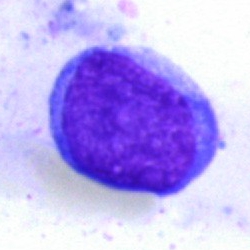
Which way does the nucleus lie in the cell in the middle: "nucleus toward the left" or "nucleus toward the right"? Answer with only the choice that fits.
Nucleus toward the left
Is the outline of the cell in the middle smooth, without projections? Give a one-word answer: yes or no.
Yes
